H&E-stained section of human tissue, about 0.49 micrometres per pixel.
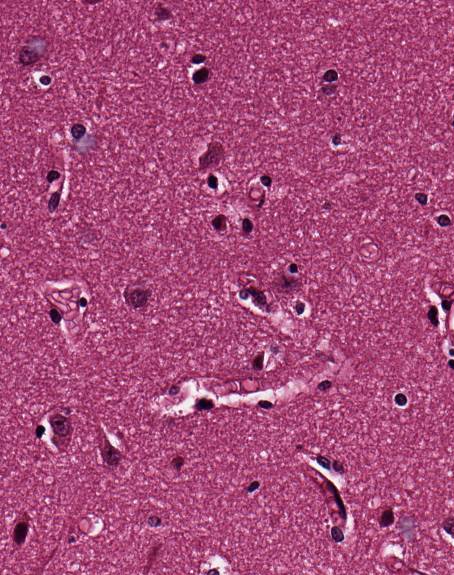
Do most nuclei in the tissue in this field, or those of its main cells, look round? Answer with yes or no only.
Yes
